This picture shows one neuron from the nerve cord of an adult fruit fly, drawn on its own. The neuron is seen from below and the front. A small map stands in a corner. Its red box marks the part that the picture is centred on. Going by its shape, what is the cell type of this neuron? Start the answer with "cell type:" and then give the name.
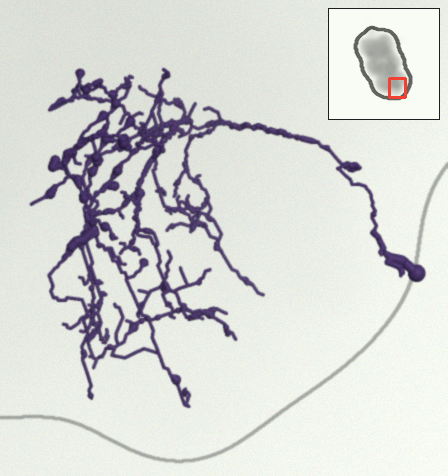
cell type: INXXX334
